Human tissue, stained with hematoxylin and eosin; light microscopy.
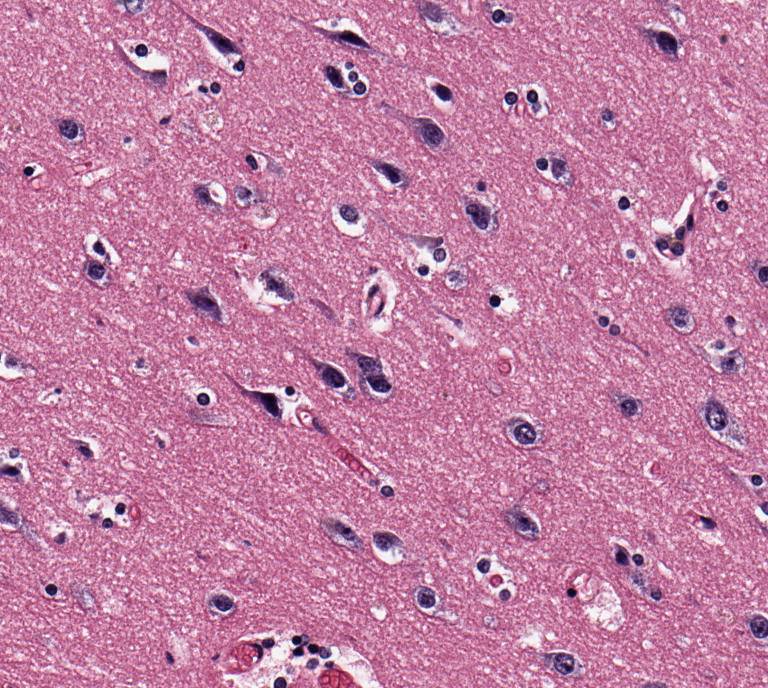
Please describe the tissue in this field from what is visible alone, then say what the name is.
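Neurons are scattered through the field, their cell bodies angular and often triangular, with purplish cytoplasm tapering into a process. Their nuclei are larger and paler than the small dark nuclei around them. Small round dark nuclei often sit in twos or threes close against neuronal cell bodies. Obliquely through the centre runs a capillary holding a single row of red blood cells. This is cerebral cortex.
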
